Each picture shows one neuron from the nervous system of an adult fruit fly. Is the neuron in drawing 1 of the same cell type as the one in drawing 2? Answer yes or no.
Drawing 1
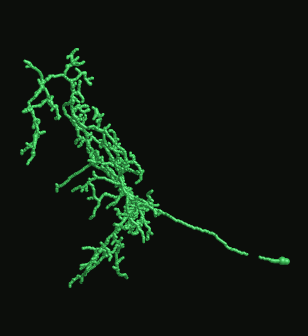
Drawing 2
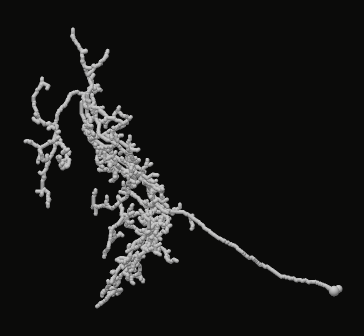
yes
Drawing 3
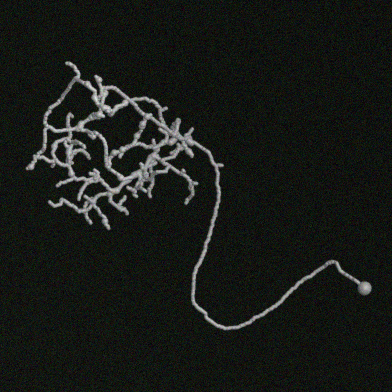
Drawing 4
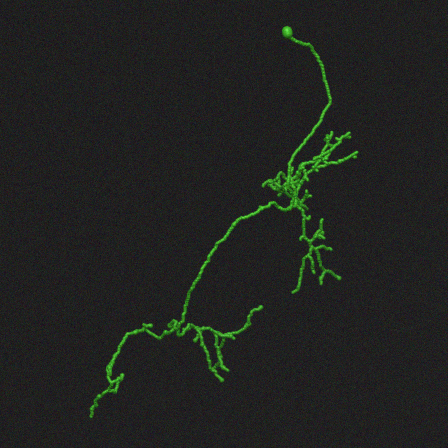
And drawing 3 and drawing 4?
no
